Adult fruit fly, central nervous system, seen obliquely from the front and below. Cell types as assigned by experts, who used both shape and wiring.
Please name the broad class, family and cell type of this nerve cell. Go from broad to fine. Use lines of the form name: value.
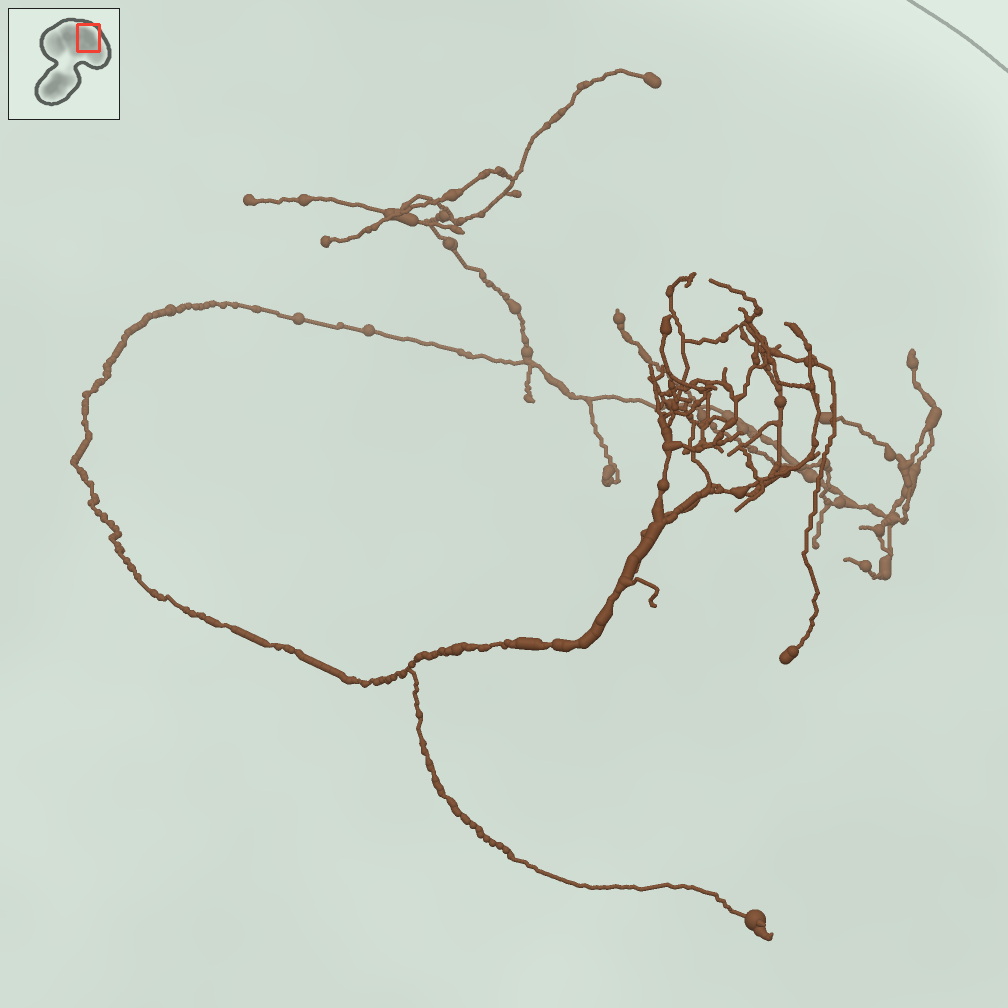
broad class: central-brain intrinsic neuron
family: hemilineage ALlv1
cell type: M_lvPNm45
